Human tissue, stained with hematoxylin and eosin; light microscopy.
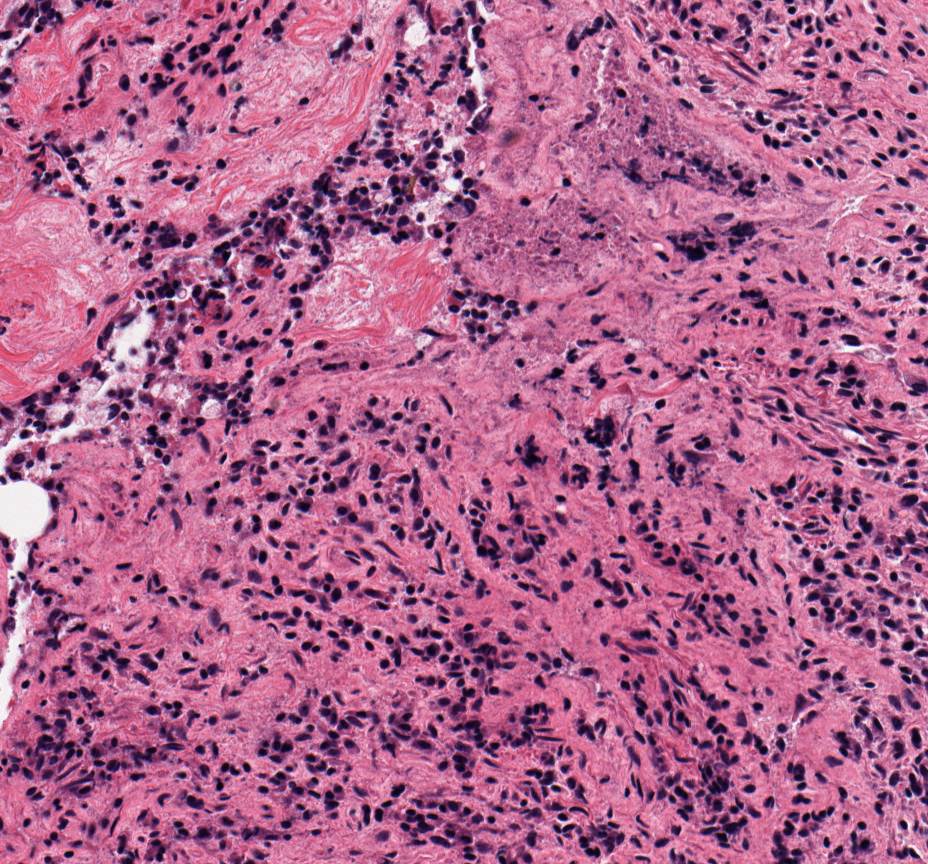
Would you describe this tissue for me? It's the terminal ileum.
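Most of the field, especially the lower two-thirds, is a diffuse sheet of spindle and oval cells in pink fibrillary stroma. Dark, elongated to oval nuclei show little surrounding cytoplasm. In the upper left, small dark rounded nuclei crowd in strands between pale collagen islands.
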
